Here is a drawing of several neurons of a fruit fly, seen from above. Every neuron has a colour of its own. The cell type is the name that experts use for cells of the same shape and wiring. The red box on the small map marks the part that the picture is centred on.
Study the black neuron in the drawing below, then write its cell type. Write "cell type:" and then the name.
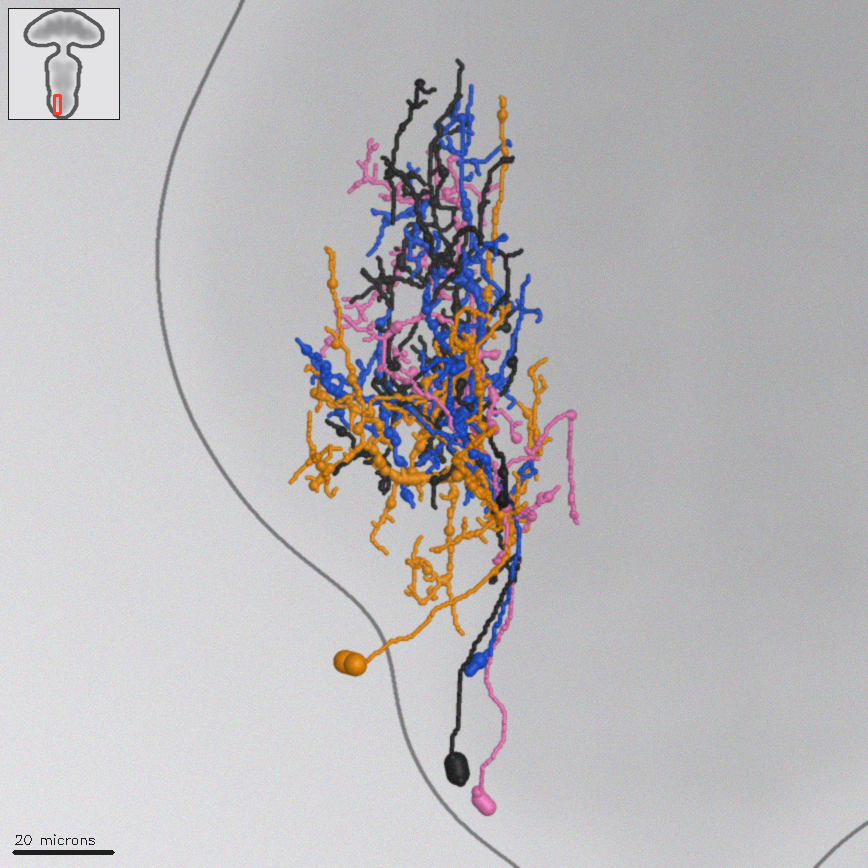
cell type: IN20A.22A081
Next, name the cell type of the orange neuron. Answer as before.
cell type: IN20A.22A048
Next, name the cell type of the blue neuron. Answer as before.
cell type: IN20A.22A054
